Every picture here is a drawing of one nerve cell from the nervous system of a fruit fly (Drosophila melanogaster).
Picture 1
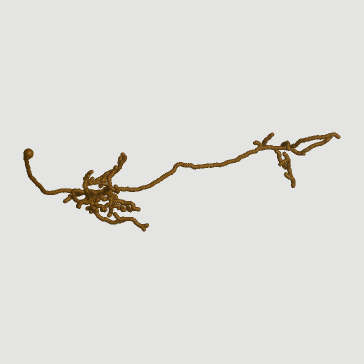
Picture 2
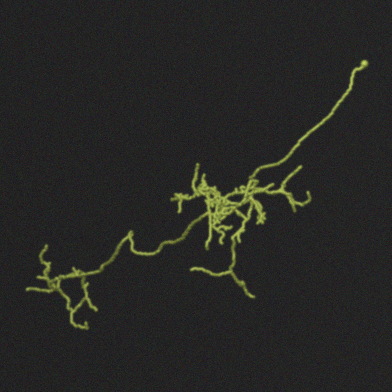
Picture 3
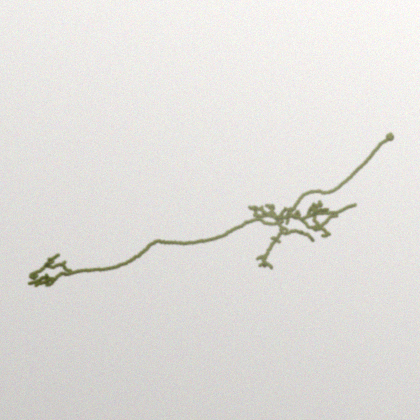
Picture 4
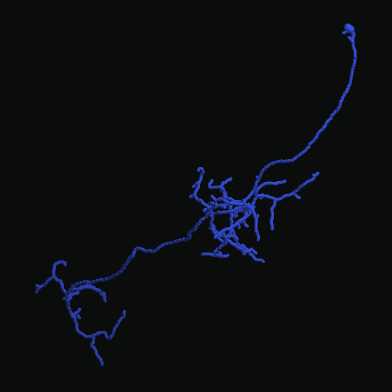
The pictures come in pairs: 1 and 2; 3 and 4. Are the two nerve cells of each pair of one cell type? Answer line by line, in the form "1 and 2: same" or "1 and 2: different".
1 and 2: same
3 and 4: different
